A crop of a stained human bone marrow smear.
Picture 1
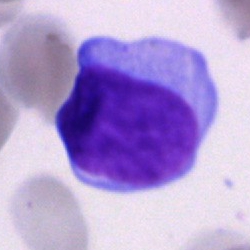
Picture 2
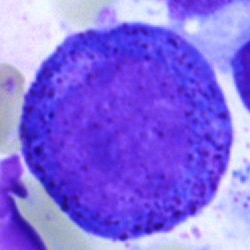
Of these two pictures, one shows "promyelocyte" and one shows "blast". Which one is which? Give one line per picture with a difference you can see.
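Picture 1: blast. No granules are seen in the cytoplasm.
Picture 2: promyelocyte. Many dark purple granules crowd along the rim of the cell.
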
